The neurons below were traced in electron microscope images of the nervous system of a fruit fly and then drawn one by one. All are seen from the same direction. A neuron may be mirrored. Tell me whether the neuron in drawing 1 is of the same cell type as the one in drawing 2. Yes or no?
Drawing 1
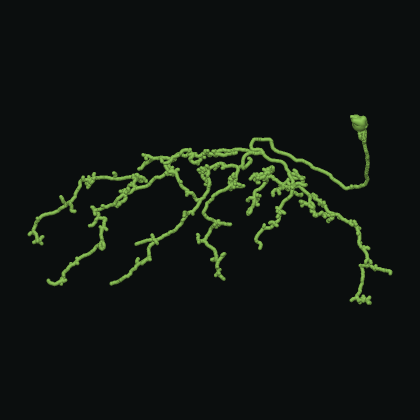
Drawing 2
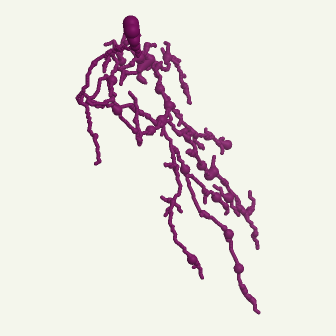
yes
